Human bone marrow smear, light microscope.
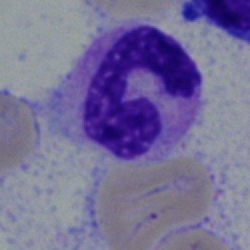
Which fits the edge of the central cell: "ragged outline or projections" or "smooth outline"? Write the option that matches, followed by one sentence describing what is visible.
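Smooth outline. The cell outline is smooth and roundish.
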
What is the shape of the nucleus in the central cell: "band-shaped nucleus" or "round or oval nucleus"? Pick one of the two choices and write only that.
Band-shaped nucleus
